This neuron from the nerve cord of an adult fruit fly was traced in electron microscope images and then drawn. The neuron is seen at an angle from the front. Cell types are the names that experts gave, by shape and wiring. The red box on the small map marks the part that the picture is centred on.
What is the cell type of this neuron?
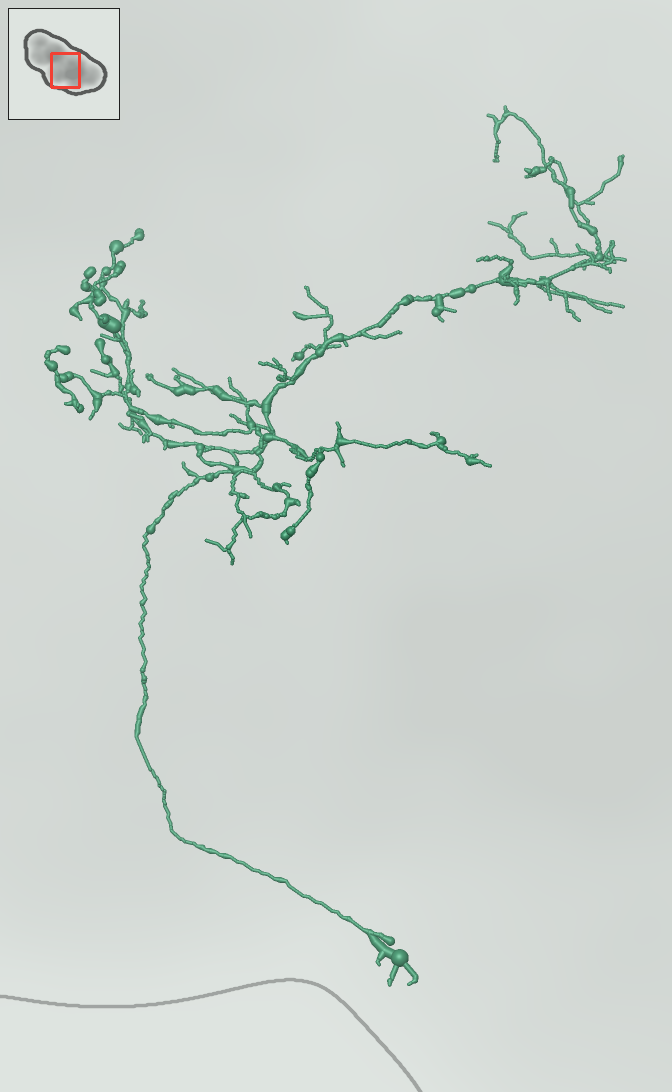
IN16B099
